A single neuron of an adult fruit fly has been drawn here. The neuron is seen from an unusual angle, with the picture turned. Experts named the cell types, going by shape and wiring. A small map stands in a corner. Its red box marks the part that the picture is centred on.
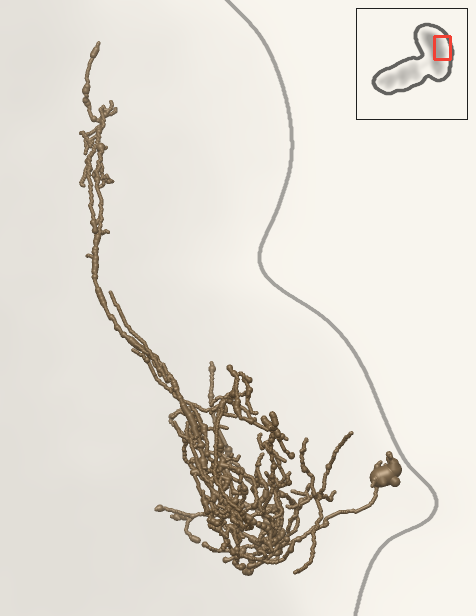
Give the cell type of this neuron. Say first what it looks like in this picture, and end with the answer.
It lies in the brain. The cell body is at the lower right of the picture. Dozens of branch ends can be seen. This is a central-brain intrinsic neuron. The cell type is vLN26.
